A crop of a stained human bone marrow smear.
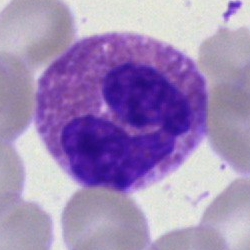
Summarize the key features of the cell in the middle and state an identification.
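Smooth and roughly round, the outline of this cell encloses plentiful cytoplasm around the nucleus. Within the nucleus, the chromatin is dense and coarsely clumped, and no nucleoli can be made out. This is an eosinophil.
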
